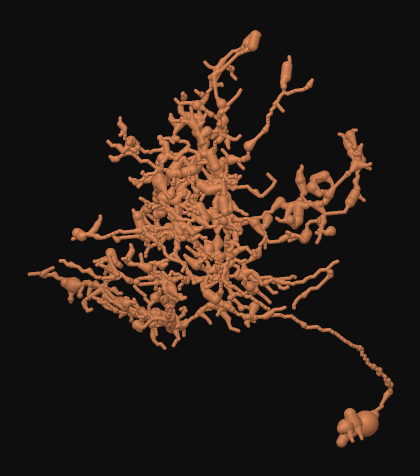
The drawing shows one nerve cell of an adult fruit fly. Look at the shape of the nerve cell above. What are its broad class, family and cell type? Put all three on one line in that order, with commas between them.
central-brain intrinsic neuron, hemilineage WEDa1, CB4118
